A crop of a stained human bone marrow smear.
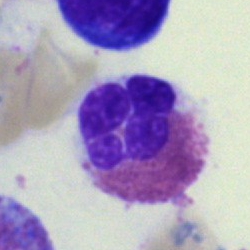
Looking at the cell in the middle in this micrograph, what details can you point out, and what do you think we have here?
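A roughly round outline encloses a nucleus placed in the upper left part of the cell. No nucleoli are visible within it. Densely packed granules cover the visible cytoplasm. The cell is an eosinophil.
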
